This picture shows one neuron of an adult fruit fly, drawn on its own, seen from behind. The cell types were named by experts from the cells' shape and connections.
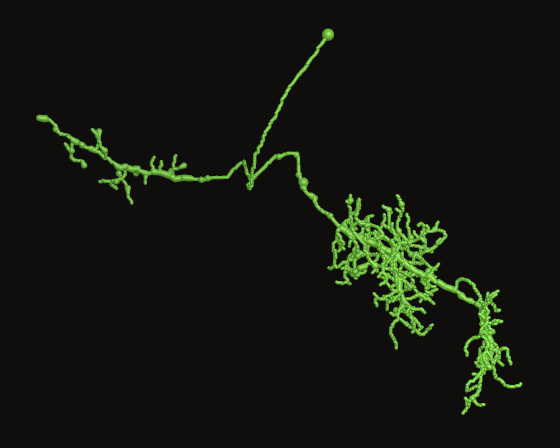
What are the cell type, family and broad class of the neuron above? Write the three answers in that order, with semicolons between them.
LPLC1; hemilineage VPNd1; visual projection neuron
